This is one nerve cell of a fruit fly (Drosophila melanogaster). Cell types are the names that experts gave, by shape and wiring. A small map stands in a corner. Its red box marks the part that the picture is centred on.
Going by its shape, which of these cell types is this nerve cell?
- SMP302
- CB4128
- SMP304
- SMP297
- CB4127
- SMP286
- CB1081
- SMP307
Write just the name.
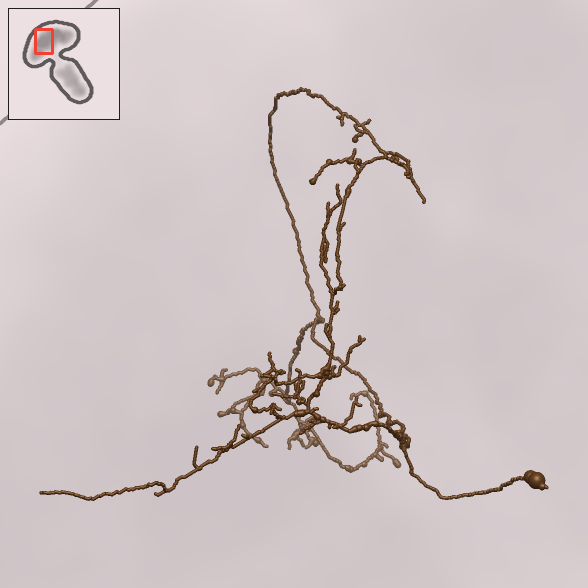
SMP307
